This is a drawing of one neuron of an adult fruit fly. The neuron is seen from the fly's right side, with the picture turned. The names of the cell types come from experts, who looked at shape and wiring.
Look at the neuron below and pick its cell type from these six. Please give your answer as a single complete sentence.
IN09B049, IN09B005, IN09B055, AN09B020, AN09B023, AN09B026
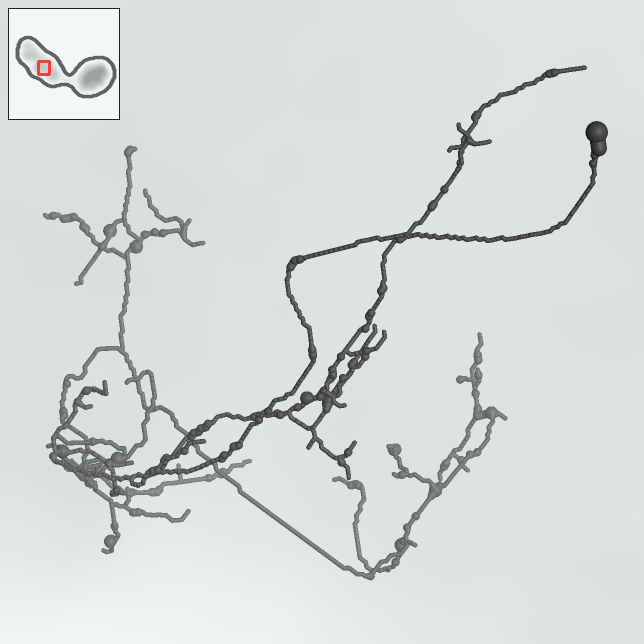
The cell type that fits this neuron is IN09B055.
